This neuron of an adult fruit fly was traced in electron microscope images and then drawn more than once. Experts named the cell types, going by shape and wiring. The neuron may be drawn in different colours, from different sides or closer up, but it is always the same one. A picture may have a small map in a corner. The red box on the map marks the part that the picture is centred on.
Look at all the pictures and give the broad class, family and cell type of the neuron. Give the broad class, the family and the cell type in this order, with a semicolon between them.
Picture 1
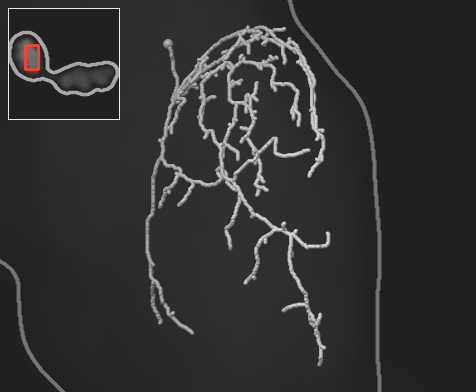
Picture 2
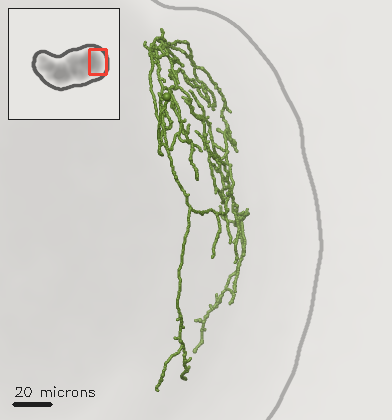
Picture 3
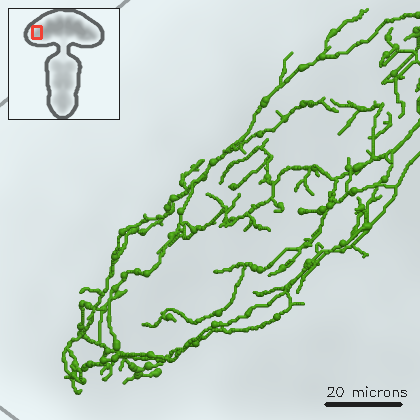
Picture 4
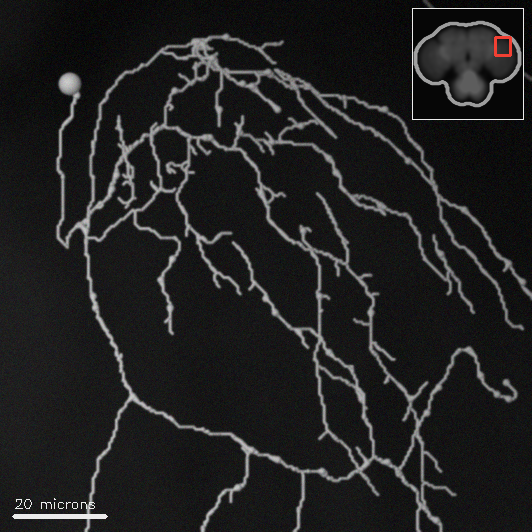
optic-lobe intrinsic neuron; Cm; Cm28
